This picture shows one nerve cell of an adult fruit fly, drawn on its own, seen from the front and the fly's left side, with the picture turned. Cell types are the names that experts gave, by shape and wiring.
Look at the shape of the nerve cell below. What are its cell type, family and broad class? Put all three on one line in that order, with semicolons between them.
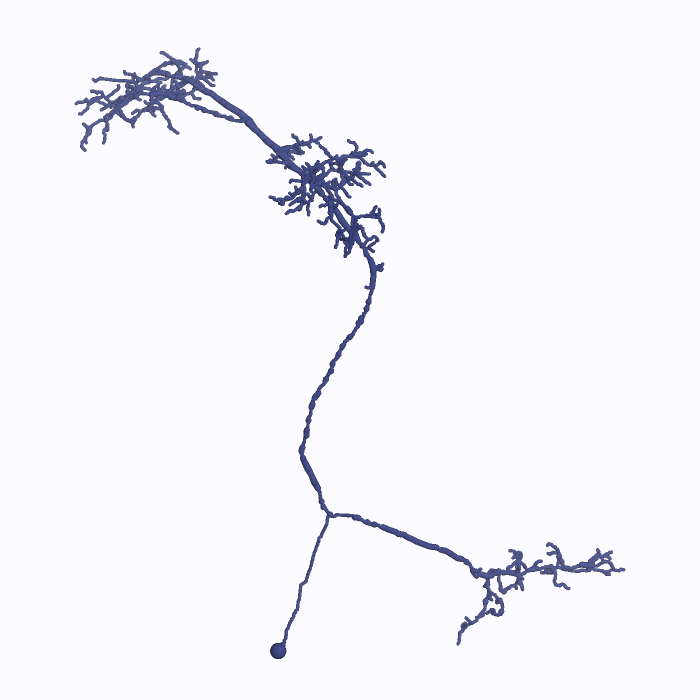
LPLC4; hemilineage VPNd1; visual projection neuron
